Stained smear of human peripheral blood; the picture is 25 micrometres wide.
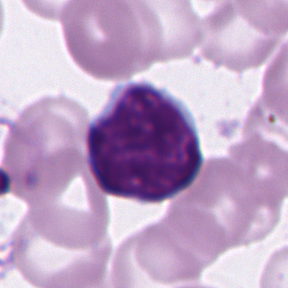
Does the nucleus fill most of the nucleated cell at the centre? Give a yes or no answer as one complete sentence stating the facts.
Yes, the nucleus occupies most of the cell, leaving scant cytoplasm.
